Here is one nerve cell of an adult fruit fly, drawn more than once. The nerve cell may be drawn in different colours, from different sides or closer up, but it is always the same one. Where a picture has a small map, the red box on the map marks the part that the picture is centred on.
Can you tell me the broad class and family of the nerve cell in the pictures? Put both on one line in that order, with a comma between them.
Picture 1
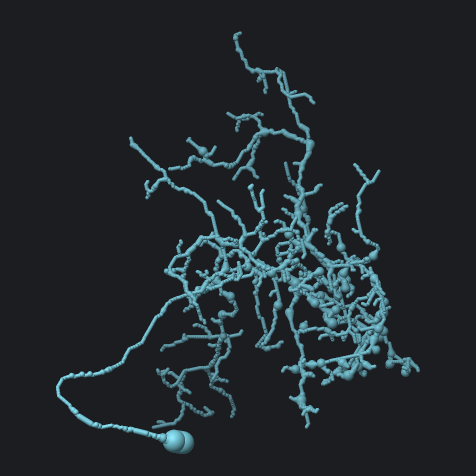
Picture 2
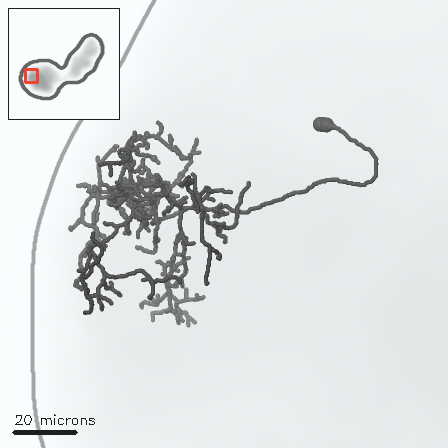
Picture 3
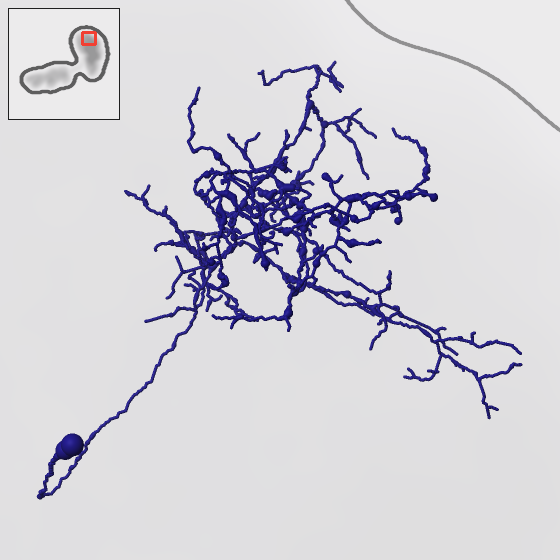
central-brain intrinsic neuron, hemilineage DM6_dorso_lateral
